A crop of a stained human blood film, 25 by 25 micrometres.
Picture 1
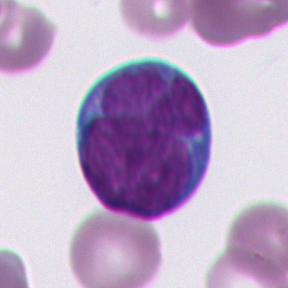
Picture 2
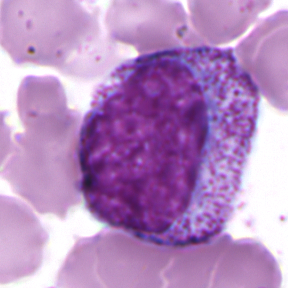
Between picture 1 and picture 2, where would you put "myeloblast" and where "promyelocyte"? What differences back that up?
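Taking them in order, I'd put the myeloblast in picture 1 and the promyelocyte in picture 2. The myeloblast is smooth and roughly oval, about 14 by 12 micrometres, with its nucleus filling about 90% of the cell's area.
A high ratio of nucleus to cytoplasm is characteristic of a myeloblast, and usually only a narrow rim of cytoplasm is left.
Pale clefts run across its nucleus and divide it into folded parts, and I can't find any distinct nucleoli. The cytoplasm holds no granules and no vacuoles, and green and magenta colour fringes line the cell edges. The promyelocyte is also roughly oval and smooth, without surface projections, but its cytoplasm makes a broad crescent along the right side of the nucleus. Scattered all through that cytoplasm are many fine purple-red granules; there are no vacuoles, and red cells lie against the cell above and below.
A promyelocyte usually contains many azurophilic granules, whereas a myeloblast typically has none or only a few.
So the granules are the clearest difference: plentiful in the promyelocyte, absent in the myeloblast. The cytoplasm differs in amount as well, a broad crescent in the promyelocyte against a nucleus filling about 90% of the myeloblast.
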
